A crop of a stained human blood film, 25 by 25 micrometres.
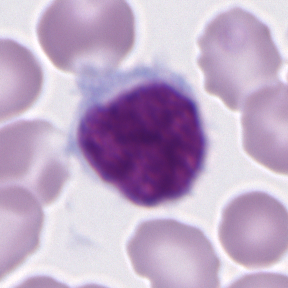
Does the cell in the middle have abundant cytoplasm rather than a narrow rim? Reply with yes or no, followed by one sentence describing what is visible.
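No. The cytoplasm is a scant rim that is widest on the upper-left side of the cell.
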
